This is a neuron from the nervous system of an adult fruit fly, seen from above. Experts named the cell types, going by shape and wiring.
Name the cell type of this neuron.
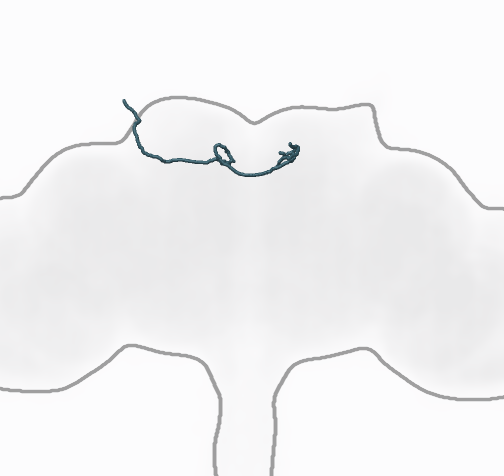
ORN_DM1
